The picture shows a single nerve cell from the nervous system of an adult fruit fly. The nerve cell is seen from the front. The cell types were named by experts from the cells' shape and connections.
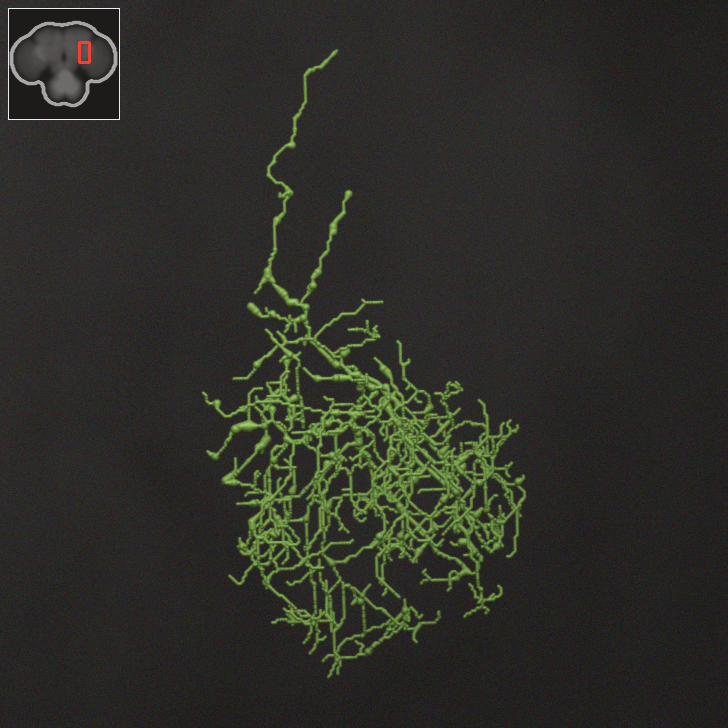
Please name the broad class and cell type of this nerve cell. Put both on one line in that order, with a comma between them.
central-brain intrinsic neuron, CB3104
